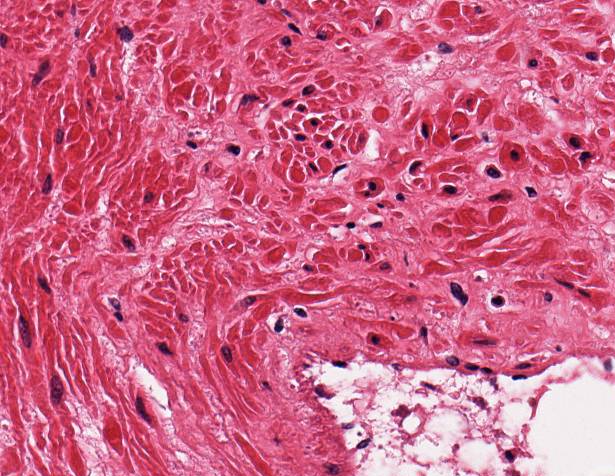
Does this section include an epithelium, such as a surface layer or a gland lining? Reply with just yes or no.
No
